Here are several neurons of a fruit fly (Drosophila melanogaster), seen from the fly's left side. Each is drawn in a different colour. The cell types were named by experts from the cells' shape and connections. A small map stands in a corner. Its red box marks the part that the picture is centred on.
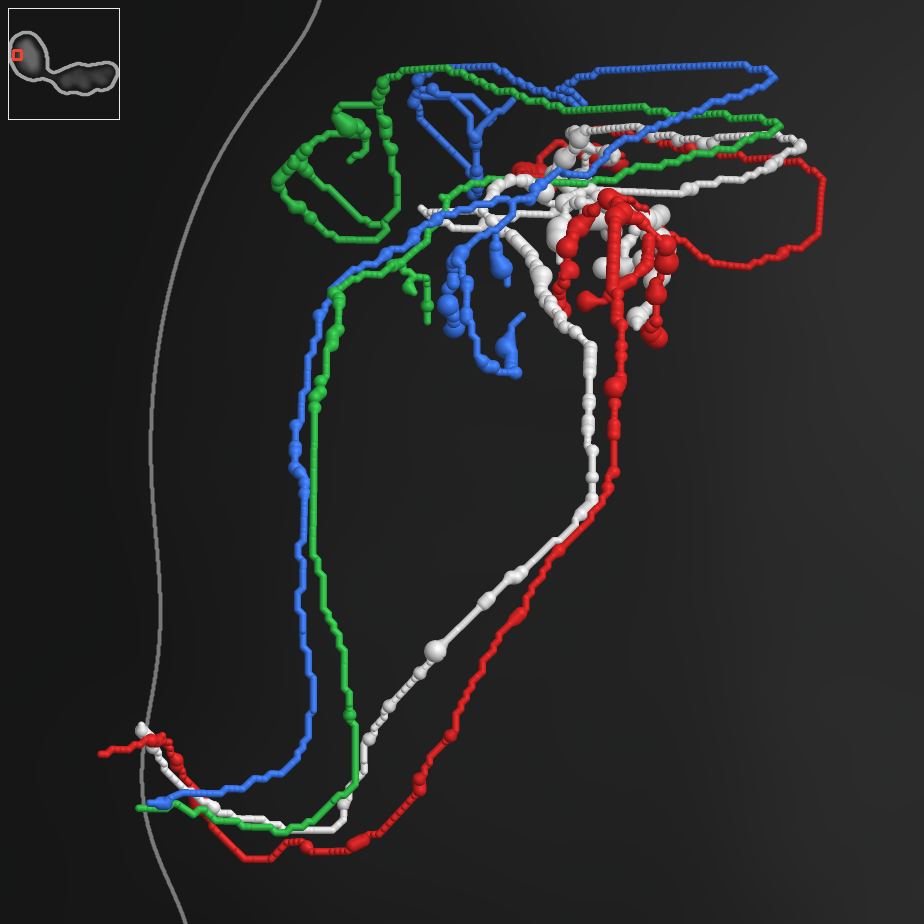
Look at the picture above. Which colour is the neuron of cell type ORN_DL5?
white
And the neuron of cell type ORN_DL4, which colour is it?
blue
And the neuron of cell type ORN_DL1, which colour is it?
red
